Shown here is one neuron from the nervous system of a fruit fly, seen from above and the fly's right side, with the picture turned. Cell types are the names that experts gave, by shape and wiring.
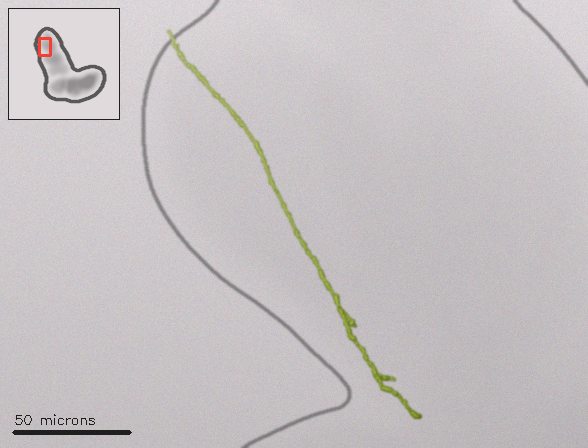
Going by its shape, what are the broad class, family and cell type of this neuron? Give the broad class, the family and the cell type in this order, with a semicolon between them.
sensory neuron entering the nerve cord; class mechanosensory proprioceptive; SNpp57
